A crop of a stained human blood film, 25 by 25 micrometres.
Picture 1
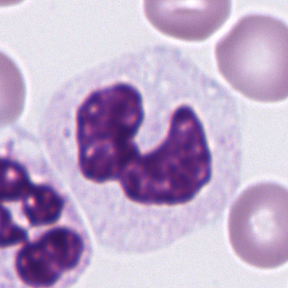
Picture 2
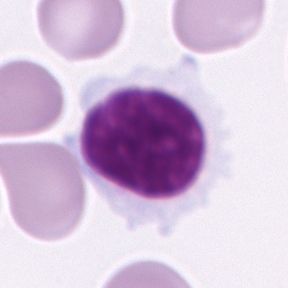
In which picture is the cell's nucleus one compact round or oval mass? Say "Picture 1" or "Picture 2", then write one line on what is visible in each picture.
Picture 2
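In picture 1: The nucleus is bent into a horseshoe shape with its notch opening toward the top.
In picture 2: The nucleus is round to slightly oval with no indentation.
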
